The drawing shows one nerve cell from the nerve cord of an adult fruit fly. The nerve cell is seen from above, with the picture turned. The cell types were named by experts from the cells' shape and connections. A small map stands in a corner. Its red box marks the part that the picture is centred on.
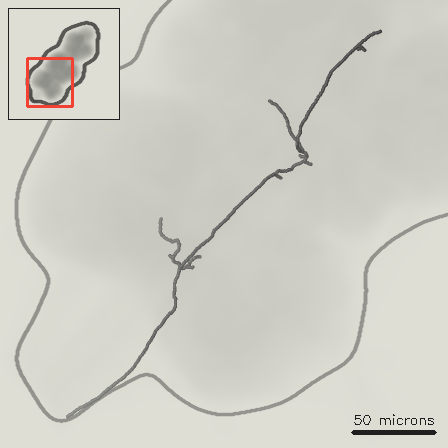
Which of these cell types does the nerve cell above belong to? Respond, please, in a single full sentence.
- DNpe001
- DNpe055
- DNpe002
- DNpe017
The nerve cell has DNpe001 as its cell type.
